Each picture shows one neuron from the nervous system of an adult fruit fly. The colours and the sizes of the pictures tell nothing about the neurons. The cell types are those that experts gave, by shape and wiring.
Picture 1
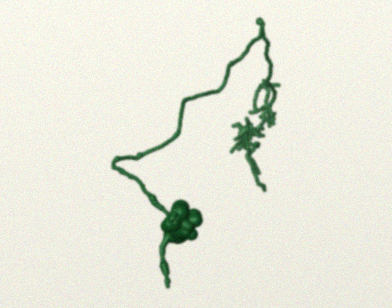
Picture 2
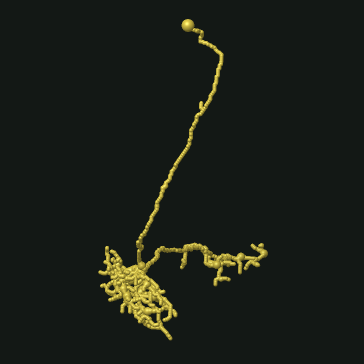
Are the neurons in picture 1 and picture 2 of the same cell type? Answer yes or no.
no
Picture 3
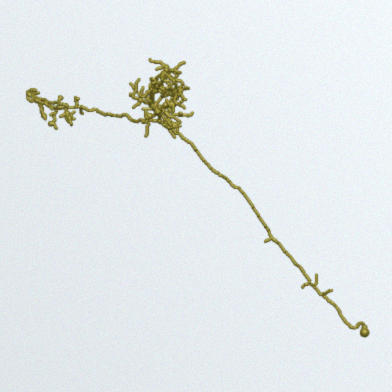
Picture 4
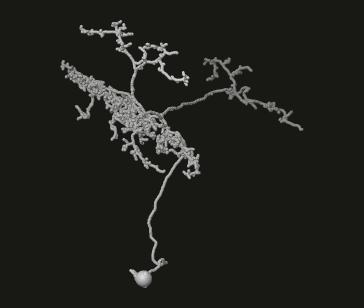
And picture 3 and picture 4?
no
